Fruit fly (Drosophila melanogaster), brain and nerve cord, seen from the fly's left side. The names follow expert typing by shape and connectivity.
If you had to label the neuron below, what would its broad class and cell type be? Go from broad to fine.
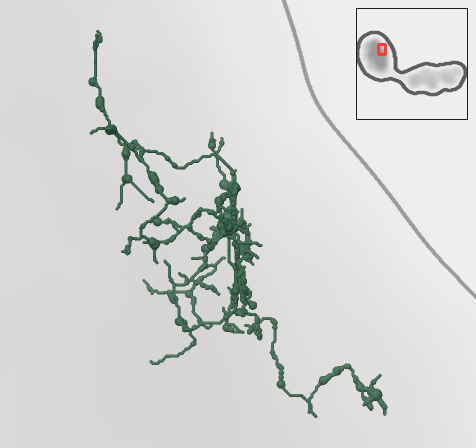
central-brain intrinsic neuron; PLP145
